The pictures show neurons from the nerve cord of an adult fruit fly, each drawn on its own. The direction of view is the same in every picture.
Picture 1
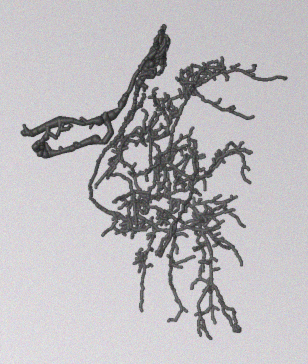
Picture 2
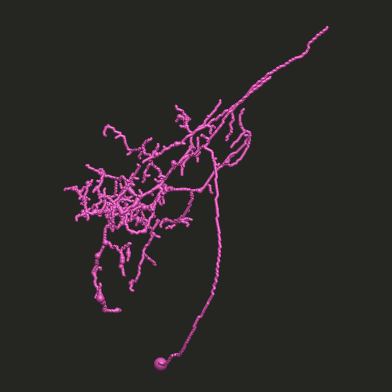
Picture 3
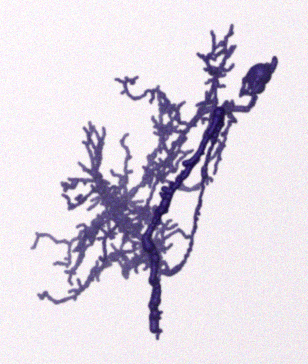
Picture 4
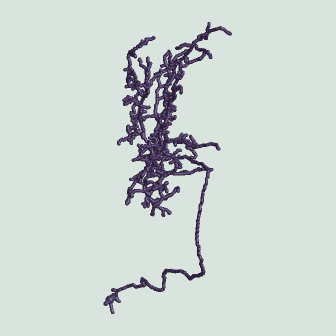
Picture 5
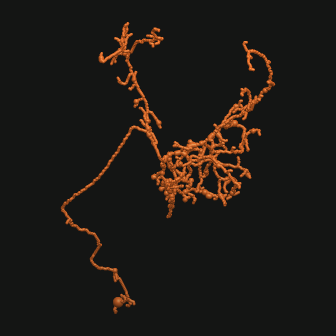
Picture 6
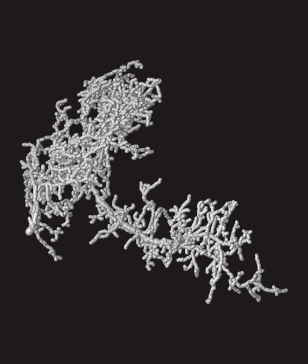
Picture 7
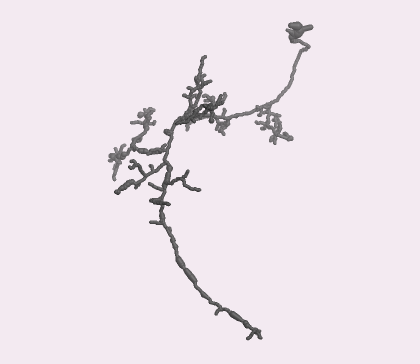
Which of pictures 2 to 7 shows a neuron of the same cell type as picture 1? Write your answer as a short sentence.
Picture 3 shows a neuron of the same cell type.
